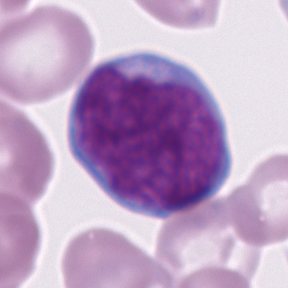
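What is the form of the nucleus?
A single round-to-oval mass without lobes.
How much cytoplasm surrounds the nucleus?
Only a thin rim.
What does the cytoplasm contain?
Neither granules nor vacuoles are seen in it.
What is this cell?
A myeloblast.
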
